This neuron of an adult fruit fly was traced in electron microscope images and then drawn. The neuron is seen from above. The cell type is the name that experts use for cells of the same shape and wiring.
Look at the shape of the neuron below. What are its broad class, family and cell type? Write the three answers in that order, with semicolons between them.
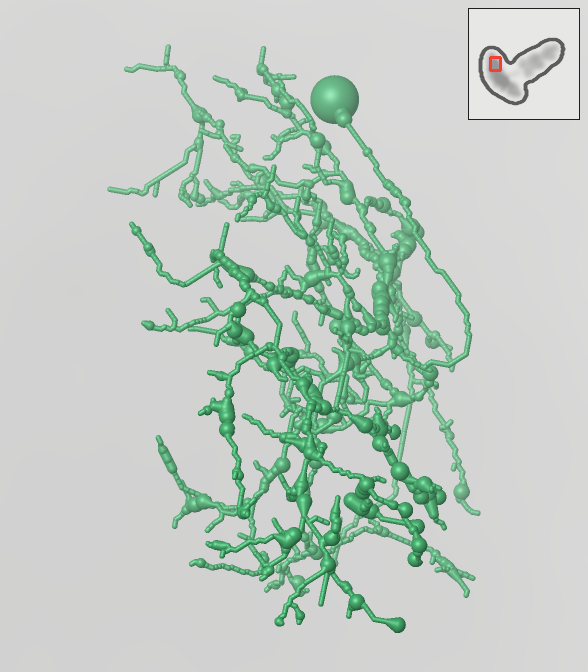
central-brain intrinsic neuron; hemilineage LHp2; LHPV6h2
